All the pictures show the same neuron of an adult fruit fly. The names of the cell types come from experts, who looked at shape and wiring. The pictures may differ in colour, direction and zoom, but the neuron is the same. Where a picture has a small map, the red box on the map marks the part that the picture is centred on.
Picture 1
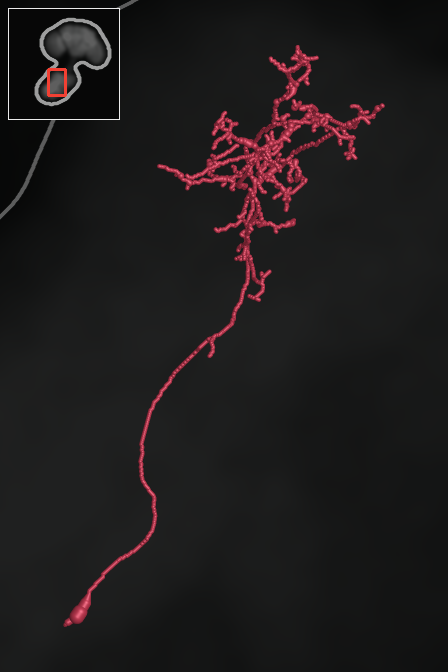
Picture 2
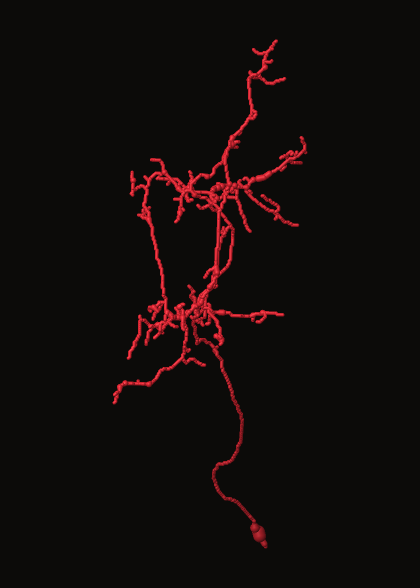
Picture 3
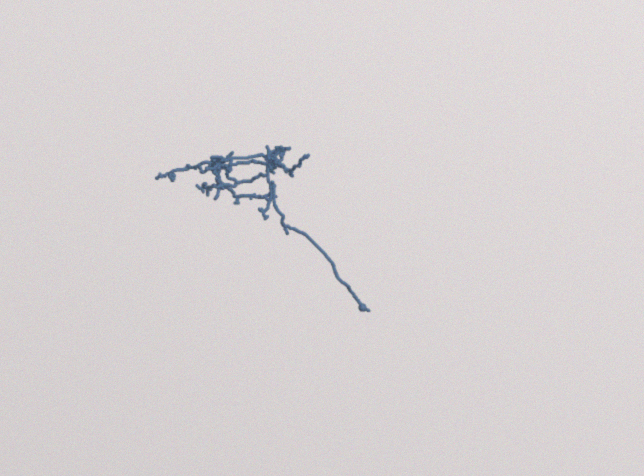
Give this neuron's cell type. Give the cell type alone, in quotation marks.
"IN12A063_c"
